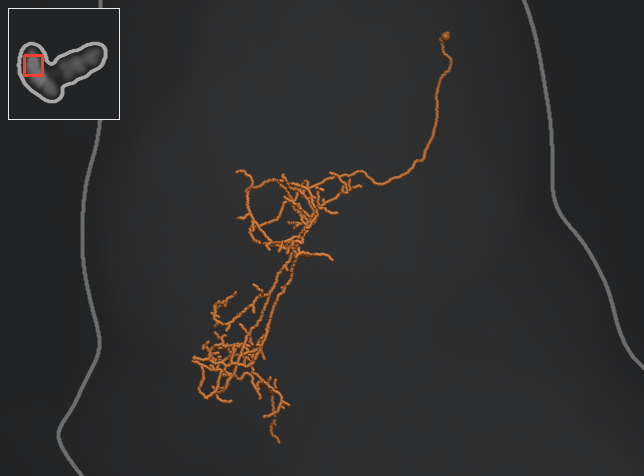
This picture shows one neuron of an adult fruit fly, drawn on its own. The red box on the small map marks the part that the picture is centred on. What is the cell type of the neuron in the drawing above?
CB2310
